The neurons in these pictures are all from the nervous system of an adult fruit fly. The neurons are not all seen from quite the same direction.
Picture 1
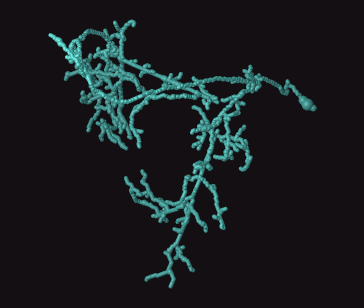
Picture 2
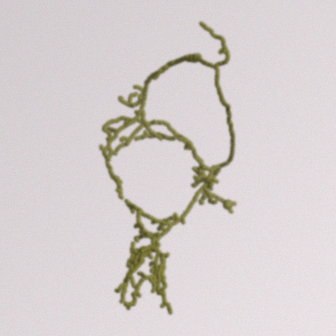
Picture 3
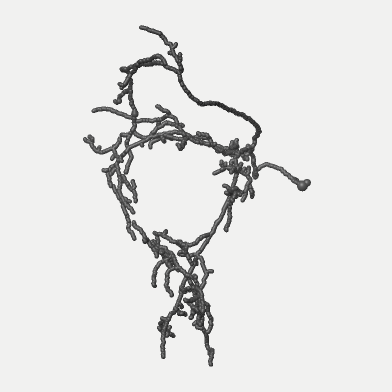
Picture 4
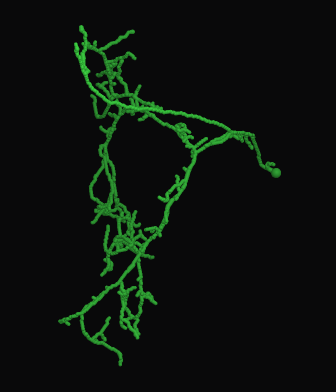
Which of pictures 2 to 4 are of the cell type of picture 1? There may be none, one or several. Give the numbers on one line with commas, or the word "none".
2, 3, 4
